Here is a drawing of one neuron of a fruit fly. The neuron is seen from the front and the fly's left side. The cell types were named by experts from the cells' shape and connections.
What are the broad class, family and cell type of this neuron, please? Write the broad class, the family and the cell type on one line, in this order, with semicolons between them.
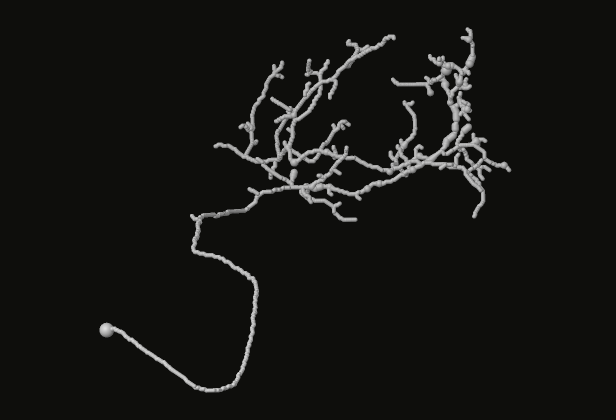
central-brain intrinsic neuron; hemilineage MD3; PS323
